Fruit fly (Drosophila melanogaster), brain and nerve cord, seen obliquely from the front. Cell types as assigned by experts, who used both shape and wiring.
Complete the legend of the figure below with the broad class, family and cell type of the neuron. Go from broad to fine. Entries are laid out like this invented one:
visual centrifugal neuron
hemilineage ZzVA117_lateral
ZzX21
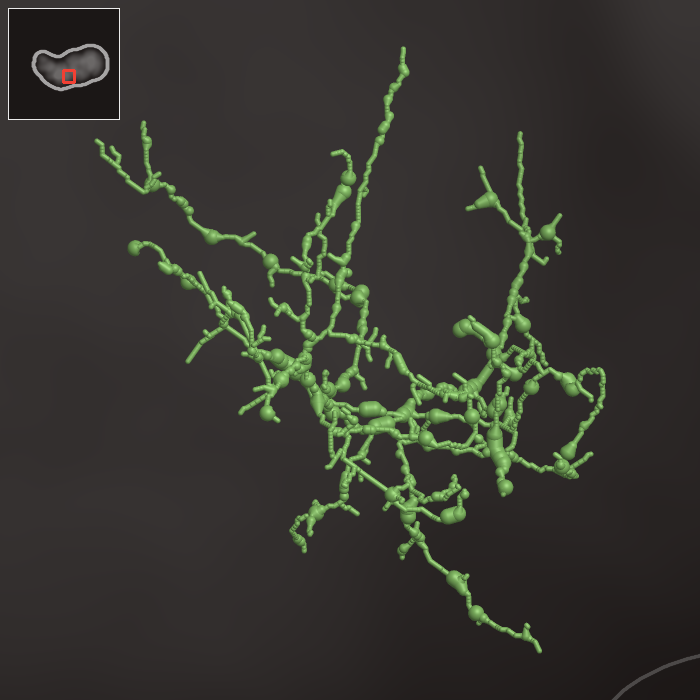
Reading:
nerve-cord intrinsic neuron
hemilineage 20A.22A
IN20A.22A085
